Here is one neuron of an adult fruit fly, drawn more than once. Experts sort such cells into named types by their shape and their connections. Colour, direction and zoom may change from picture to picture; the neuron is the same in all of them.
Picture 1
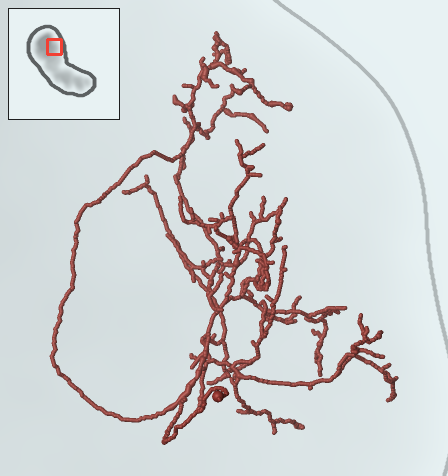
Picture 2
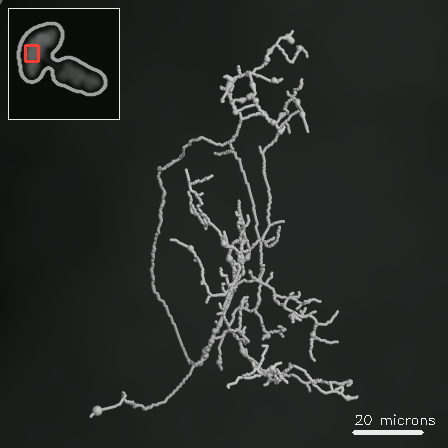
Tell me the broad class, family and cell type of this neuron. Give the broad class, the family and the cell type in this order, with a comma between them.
central-brain intrinsic neuron, hemilineage SLPal2, LHAD1i2_b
